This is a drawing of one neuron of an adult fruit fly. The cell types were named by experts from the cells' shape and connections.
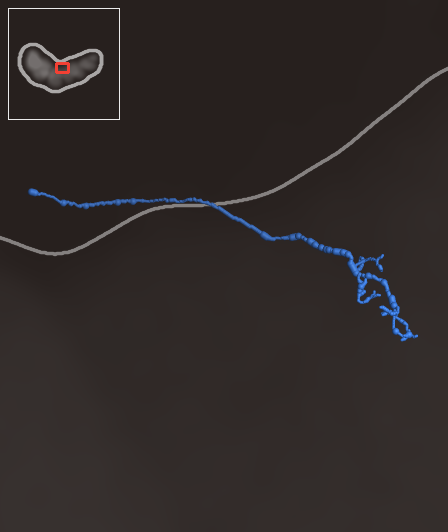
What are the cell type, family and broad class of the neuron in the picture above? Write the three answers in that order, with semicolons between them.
SNta04; class mechanosensory tactile; sensory neuron entering the nerve cord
